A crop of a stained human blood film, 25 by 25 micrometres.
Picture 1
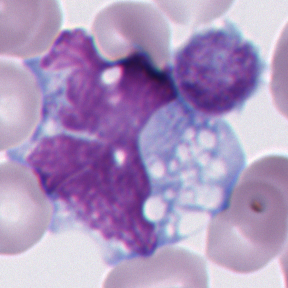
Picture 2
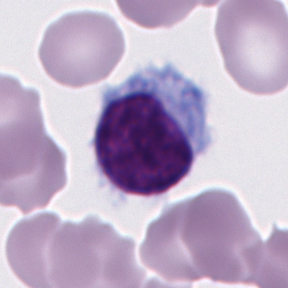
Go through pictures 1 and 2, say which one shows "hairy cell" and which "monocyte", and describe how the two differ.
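The first picture shows a monocyte and the second a hairy cell. The nucleus of the monocyte is folded into several broad lobes that occupy the left part of the cell, whereas the hairy cell's nucleus is round, with a smooth contour and no visible nucleoli, and lies toward the lower left of the cell. That nucleus measures about 9 by 8 micrometres and takes up about 60% of the cell's area; the whole hairy cell is about 12 by 10 micrometres, roughly 1.5 times as wide as a red cell lying whole in the picture. The outlines also differ: the monocyte's is irregular, indented where red cells press against it, while the hairy cell's border is ragged with fine hair-like projections, most prominent along the upper right edge.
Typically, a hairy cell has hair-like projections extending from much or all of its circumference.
The monocyte's cytoplasm is pale grey-blue and holds many round clear vacuoles on the right side of the cell; the hairy cell's cytoplasm is pale blue and forms a broad rim on the upper right side.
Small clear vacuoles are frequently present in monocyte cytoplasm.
Neither cell shows granules: none are seen in the hairy cell, and no distinct coloured granules in the monocyte. A small round dark purple body touches the monocyte at its upper right edge.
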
